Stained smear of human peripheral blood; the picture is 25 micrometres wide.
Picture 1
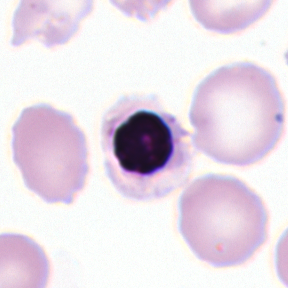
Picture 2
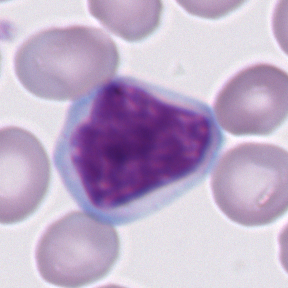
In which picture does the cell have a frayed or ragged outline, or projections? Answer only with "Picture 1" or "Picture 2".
Picture 1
